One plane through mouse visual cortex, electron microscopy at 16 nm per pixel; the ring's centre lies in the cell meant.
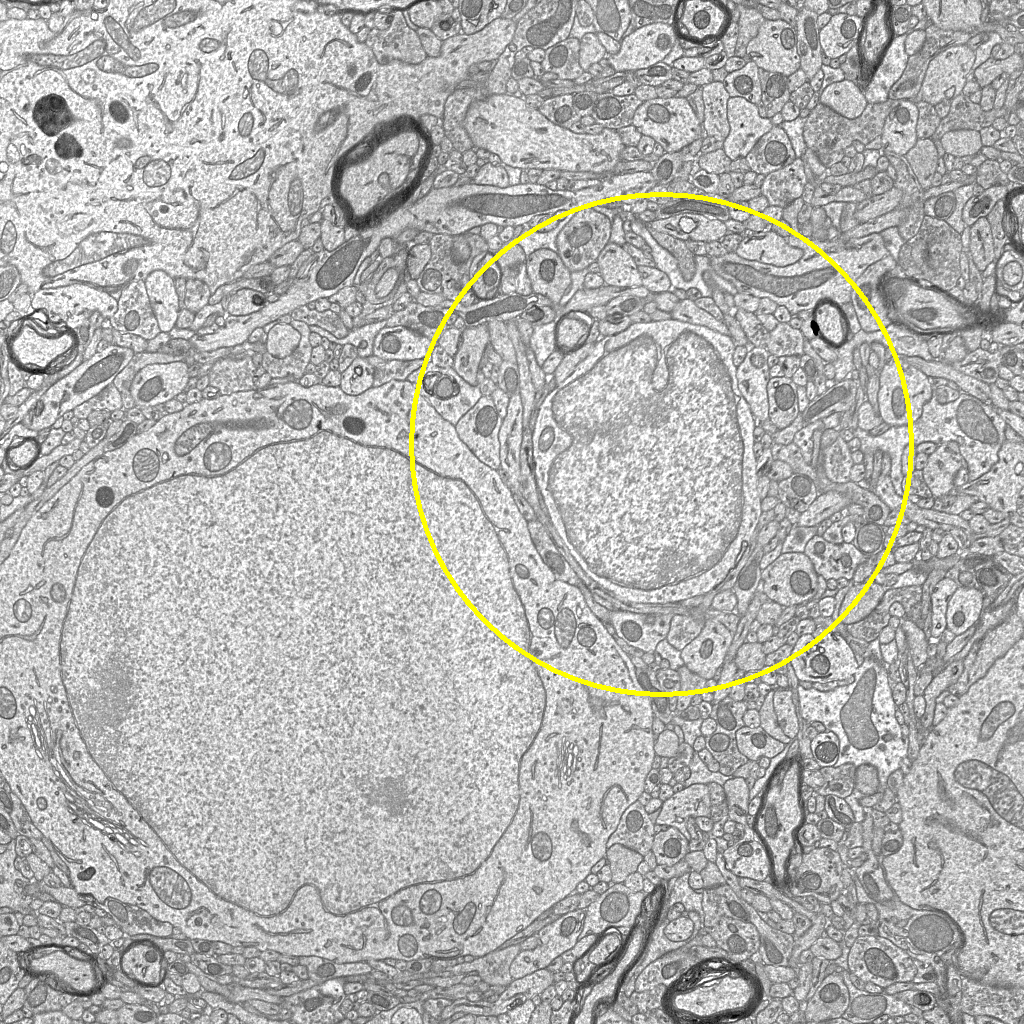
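Oligodendrocyte in mouse visual cortex, the marked cell. Its nucleus is an oval, taller than it is wide, lying whole within the section. A narrow fold of the nuclear envelope dips inward from the top edge. No distinct nucleolus is seen, and the cytoplasm shows no stacks of rough endoplasmic reticulum.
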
